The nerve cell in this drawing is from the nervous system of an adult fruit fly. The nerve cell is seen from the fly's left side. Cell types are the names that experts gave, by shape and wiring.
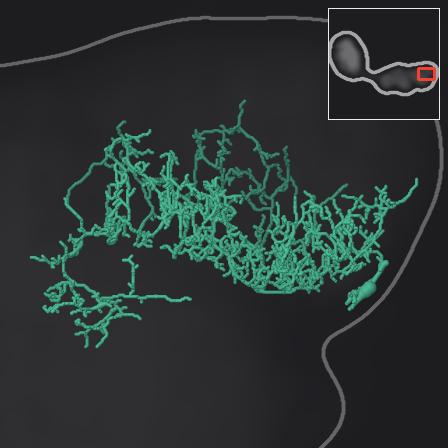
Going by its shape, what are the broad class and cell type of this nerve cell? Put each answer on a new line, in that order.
nerve-cord intrinsic neuron
INXXX124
